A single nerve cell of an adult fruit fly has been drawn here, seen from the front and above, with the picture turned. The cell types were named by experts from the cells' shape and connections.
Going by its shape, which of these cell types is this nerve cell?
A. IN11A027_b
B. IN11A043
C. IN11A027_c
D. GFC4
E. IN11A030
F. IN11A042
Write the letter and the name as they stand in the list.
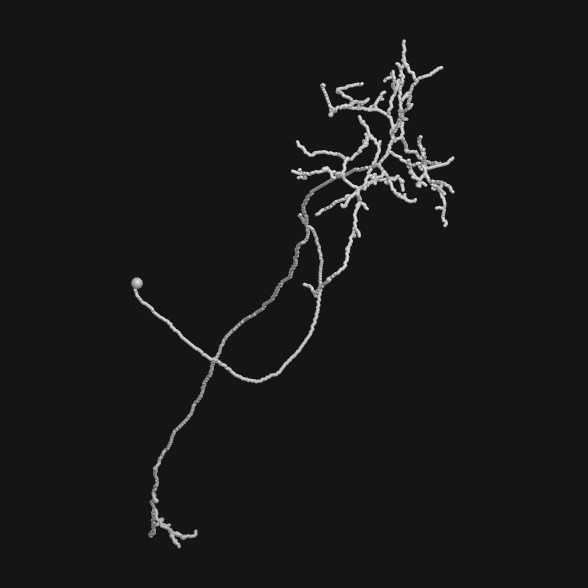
B. IN11A043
